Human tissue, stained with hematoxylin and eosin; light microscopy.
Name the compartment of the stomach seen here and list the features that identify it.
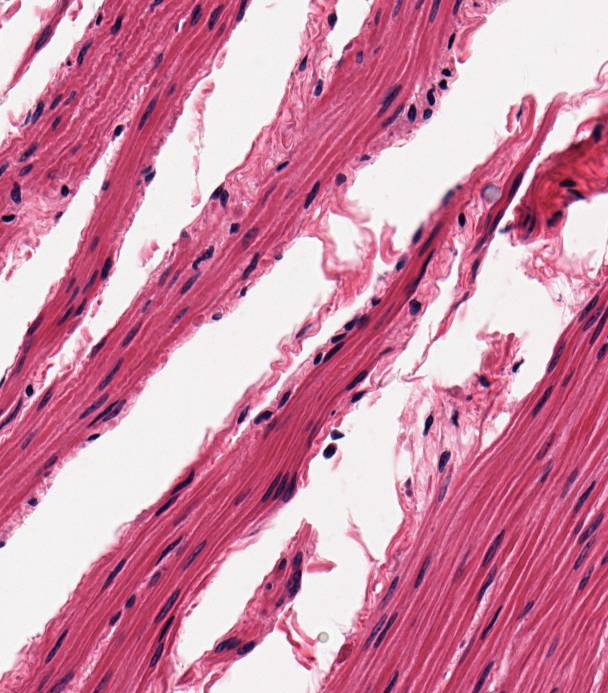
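It is smooth muscle. Within each bundle the cells are long, spindle-shaped and pink, showing no cross-striations, and their dark purple nuclei are elongated and parallel to the fibres' long axis.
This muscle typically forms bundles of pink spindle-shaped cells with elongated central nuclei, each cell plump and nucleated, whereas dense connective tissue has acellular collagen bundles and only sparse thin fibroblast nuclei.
Loose, wavy, pale pink connective tissue fringes the bundle edges facing the gaps; no epithelial lining is present.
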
